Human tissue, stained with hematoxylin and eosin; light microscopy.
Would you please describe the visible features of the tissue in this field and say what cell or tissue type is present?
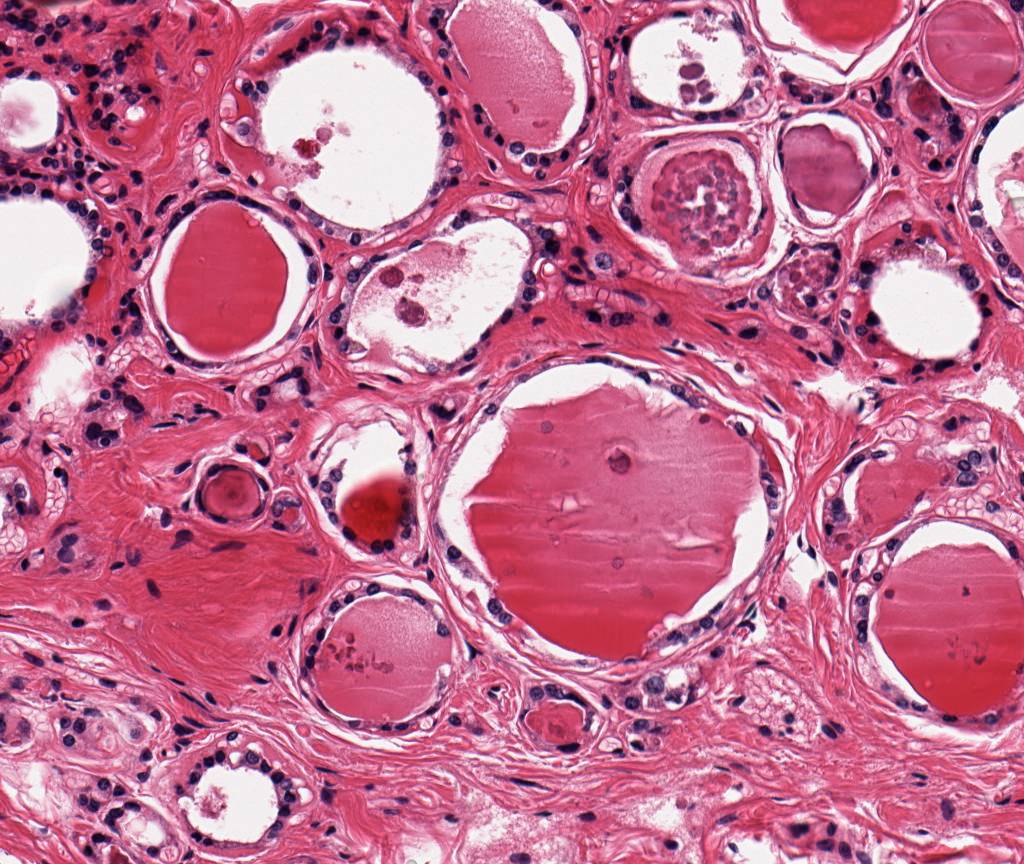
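Each space in the field is lined by a single layer of flattened to low cuboidal cells with dark nuclei. One space, upper right, holds clumped granular material with scattered nuclei, not smooth pink contents. Between the spaces lies pink fibrous collagen stroma, running in wavy, roughly horizontal bands lower down. Small round dark nuclei consistent with lymphocytes cluster in the stroma at the left edge. This is thyroid.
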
